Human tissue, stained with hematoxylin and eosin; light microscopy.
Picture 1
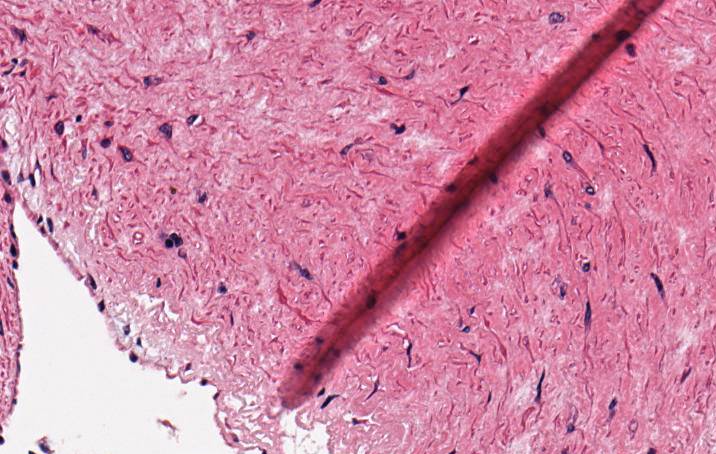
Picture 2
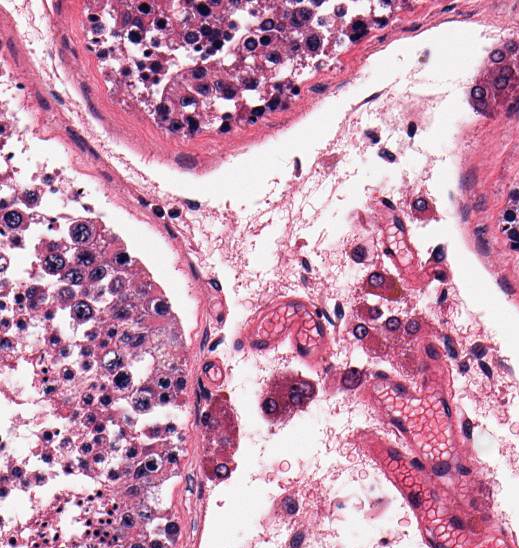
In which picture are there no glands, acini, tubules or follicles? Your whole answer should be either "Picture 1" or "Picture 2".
Picture 1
